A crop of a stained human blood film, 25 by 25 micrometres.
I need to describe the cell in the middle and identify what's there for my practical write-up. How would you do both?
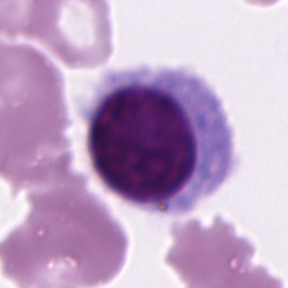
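Start with the nucleus: round, smooth in outline, about 10 by 9 micrometres, set toward the left of a cell about 13 micrometres across and filling about 60% of its area. Its chromatin is dense, dark purple and coarsely clumped. The cytoplasm forms a broad rim on the right and is barely visible on the left. The border is slightly irregular and fuzzy, most clearly at the top. This one is a hairy cell.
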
